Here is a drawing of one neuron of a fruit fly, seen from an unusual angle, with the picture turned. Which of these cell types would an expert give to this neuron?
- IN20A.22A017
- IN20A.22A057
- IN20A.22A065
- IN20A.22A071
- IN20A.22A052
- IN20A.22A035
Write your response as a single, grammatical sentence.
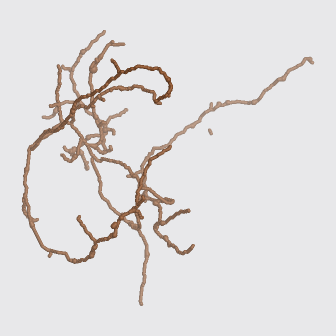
The cell type IN20A.22A071 is the type of this neuron.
